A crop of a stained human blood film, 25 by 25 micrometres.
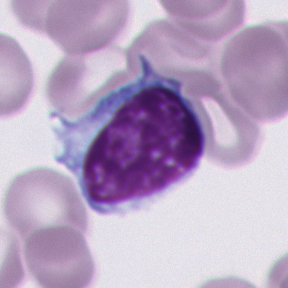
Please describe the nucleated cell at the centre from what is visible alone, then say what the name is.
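Chromatin dark purple and clumped, small paler spots between the clumps. Cytoplasm pale greyish blue: broad band left of the nucleus, thin rim on the right. No granules visible in the cytoplasm. Typical lymphocyte.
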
